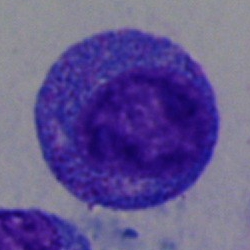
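Promyelocyte at the centre, and note the nucleus pushed toward the lower right, with the cytoplasm sweeping as a wide crescent along the upper and left side. That cytoplasm is packed with fine purple granules on a blue-violet background, while the chromatin is dark purple and patchy rather than smooth.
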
